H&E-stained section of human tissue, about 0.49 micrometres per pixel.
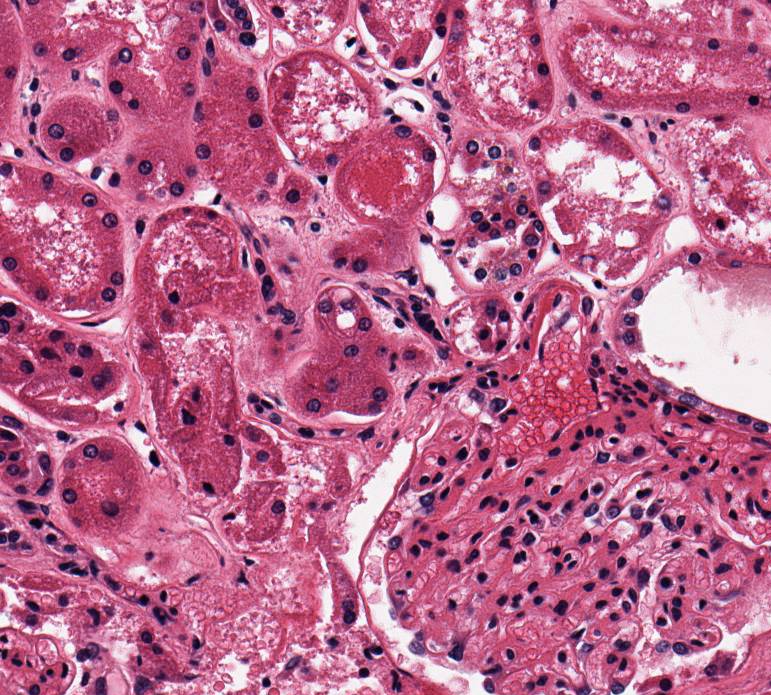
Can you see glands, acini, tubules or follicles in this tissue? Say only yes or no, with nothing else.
Yes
